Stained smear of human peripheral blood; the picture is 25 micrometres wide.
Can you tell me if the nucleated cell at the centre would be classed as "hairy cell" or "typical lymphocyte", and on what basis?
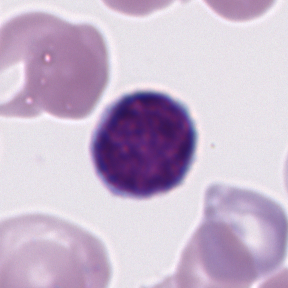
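Typical lymphocyte rather than hairy cell. The cytoplasm shows only as a very thin rim around the nucleus.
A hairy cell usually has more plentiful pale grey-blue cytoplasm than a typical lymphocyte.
The cell is smooth and round, without projections, and about 10 micrometres across. Its nucleus is round in outline, about 9 micrometres across, with no indentation or lobes. No vacuoles are visible.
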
